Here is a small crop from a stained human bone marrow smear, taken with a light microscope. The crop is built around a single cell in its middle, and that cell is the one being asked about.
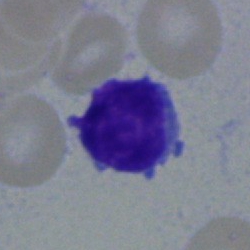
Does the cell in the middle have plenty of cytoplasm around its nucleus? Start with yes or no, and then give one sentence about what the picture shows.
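No. The dark nucleus fills almost the whole cell.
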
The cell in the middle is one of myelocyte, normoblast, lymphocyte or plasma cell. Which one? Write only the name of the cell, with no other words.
lymphocyte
